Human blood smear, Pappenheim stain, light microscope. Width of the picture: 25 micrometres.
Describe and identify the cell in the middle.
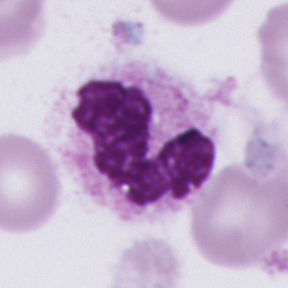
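Within the nucleus no nucleoli are visible. Pale pinkish-lilac cytoplasm carries a sprinkling of fine, dust-like granules of the same pinkish-lilac colour and contains no vacuoles. It is a segmented neutrophil.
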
